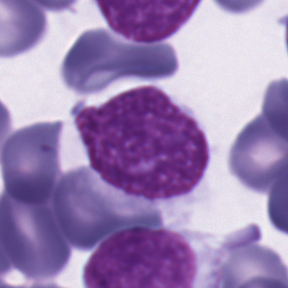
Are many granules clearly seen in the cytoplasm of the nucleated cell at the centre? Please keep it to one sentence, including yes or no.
No, no granules can be seen in the cytoplasm of this cell.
